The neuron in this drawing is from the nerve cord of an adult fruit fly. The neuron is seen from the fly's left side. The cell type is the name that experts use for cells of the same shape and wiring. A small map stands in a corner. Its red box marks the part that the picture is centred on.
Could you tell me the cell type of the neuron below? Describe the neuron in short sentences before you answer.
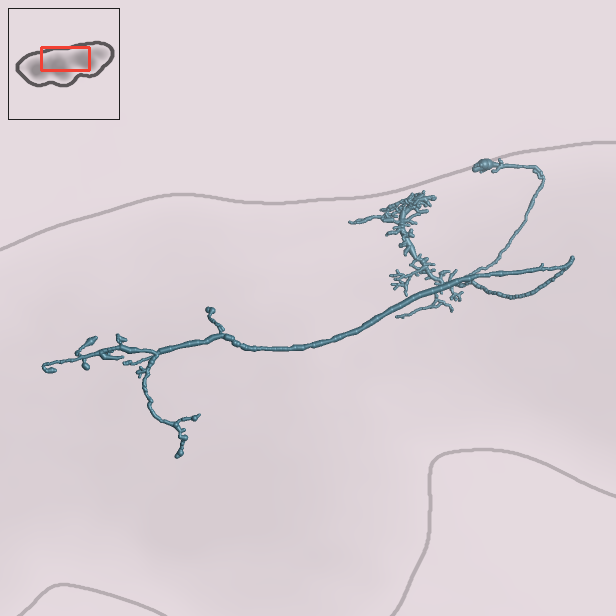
Dozens of branch ends can be seen. In this view it is wider than it is tall. Its broad class is nerve-cord intrinsic neuron. The cell type is IN19B013.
